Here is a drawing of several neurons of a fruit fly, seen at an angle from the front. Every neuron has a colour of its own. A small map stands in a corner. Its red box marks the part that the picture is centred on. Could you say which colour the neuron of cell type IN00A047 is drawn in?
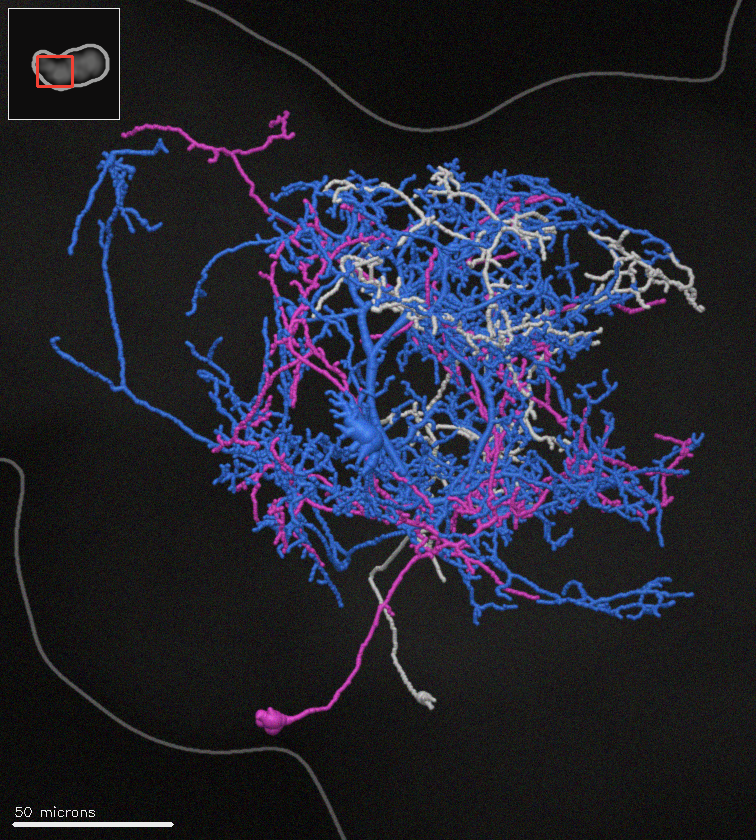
white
